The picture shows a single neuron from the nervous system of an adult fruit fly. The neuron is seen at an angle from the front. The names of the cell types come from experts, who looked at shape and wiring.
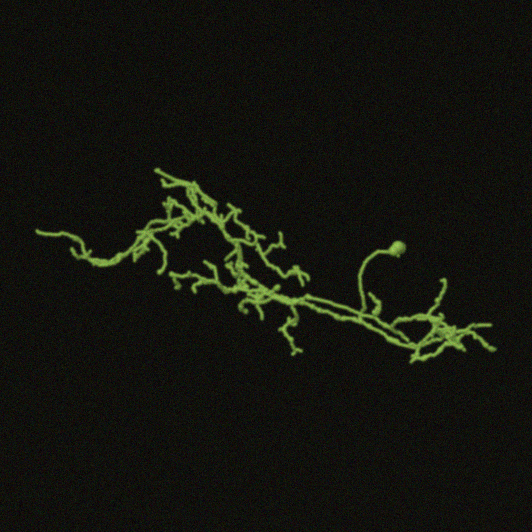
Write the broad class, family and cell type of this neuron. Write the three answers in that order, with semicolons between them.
central-brain intrinsic neuron; hemilineage DM1_dorsal; CL228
